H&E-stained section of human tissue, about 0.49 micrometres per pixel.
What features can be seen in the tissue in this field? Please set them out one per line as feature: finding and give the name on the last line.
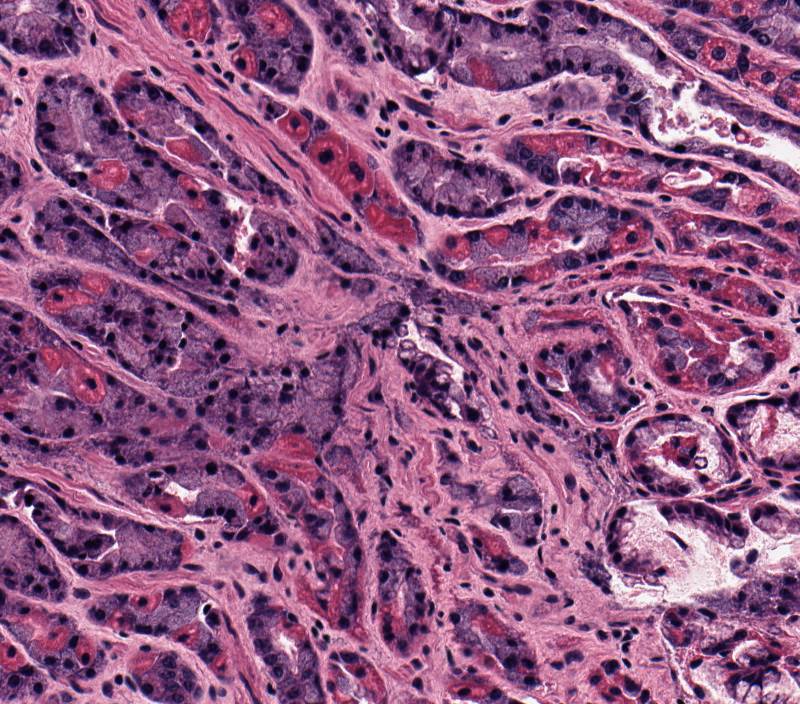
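Layout: glandular epithelial clusters separated by pink fibrous stroma bands, across whole field
Stroma: scattered spindle-shaped nuclei
Parietal cells: large, bright red-pink cytoplasm, round central nucleus, scattered among gland cells
Lumens: wider in a few lower-right glands, holding pale material
Name: stomach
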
